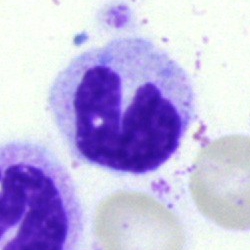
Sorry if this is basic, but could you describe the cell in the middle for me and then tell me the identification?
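See how the nucleus is deeply indented into a U shape, its notch opening upward? There's a small white dot in its left limb. Around it runs a moderate rim of pale lilac-grey cytoplasm holding fine, faint pinkish-purple granules. That's a band neutrophil.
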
